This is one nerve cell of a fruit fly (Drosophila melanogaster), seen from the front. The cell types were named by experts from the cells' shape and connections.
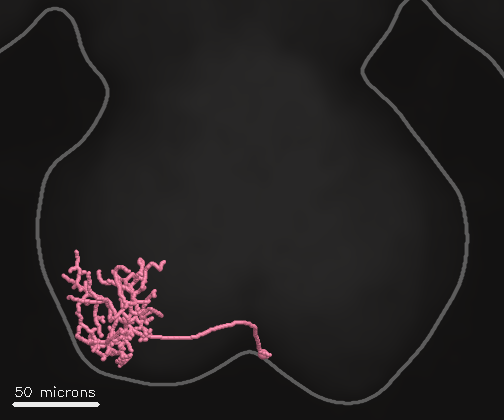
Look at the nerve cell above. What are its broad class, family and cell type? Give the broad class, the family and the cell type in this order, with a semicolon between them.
nerve-cord intrinsic neuron; hemilineage 13B; IN13B044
